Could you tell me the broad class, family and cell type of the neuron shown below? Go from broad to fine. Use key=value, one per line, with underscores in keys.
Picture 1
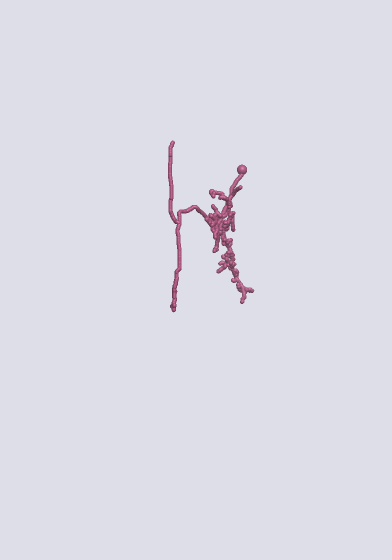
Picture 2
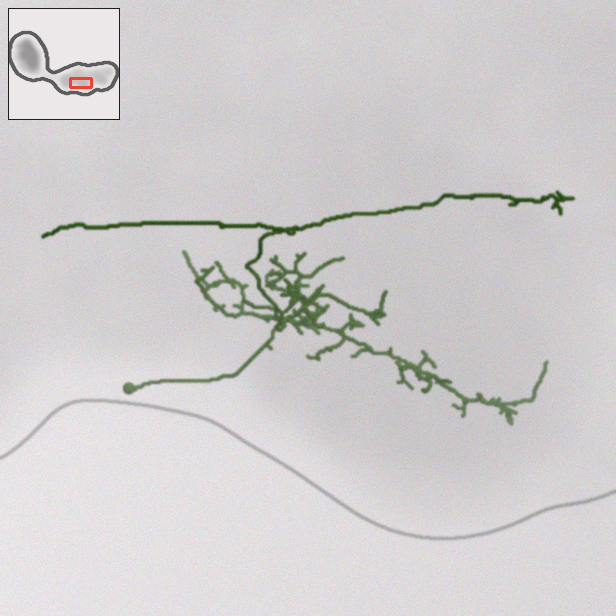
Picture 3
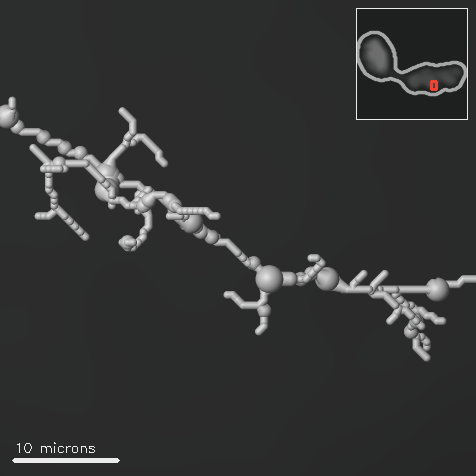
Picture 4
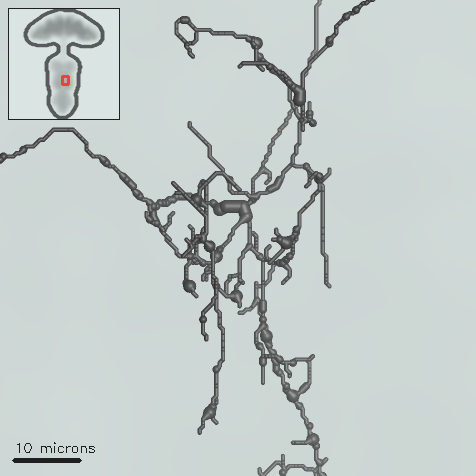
broad_class=nerve-cord intrinsic neuron
family=hemilineage 10B
cell_type=IN10B055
